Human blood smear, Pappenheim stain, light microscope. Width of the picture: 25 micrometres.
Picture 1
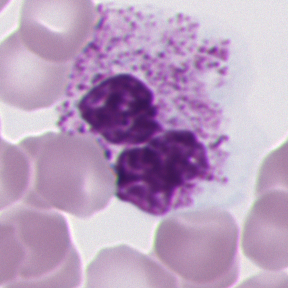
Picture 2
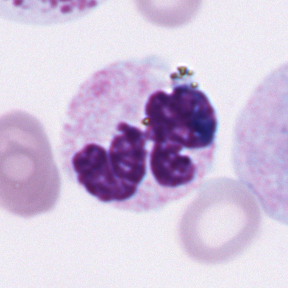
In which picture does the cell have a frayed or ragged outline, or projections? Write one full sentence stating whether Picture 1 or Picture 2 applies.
In Picture 1, projections, blebs or tags, or a frayed edge, mark the cell's outline.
